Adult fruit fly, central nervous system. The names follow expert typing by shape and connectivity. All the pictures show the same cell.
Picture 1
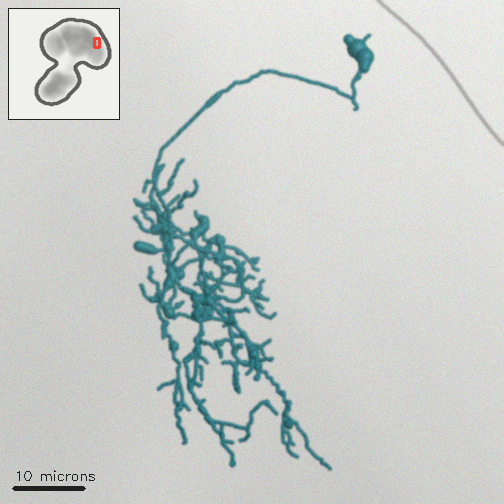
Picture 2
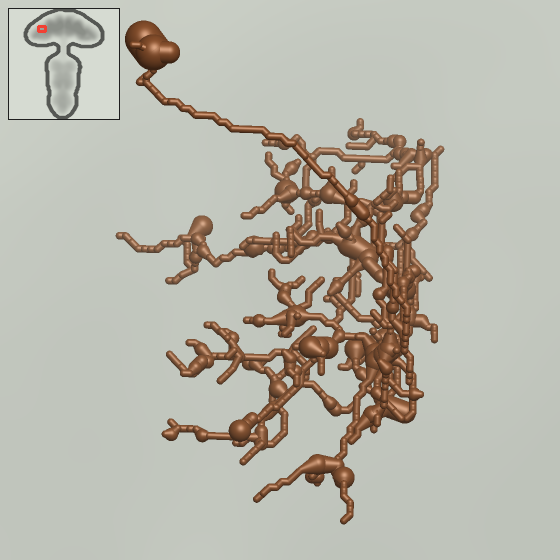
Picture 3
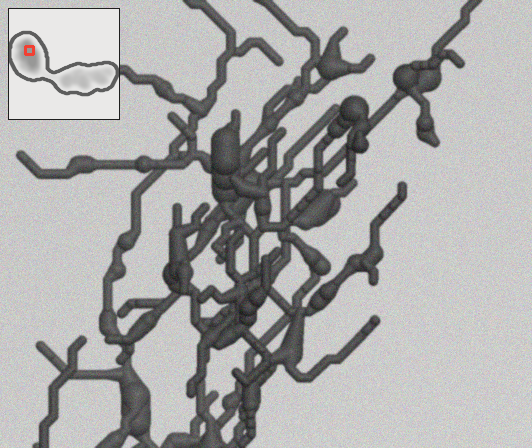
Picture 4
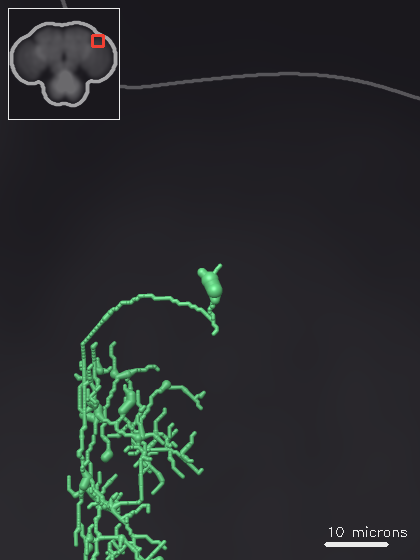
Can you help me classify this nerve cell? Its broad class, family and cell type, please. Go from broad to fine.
optic-lobe intrinsic neuron; Cm; Cm3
